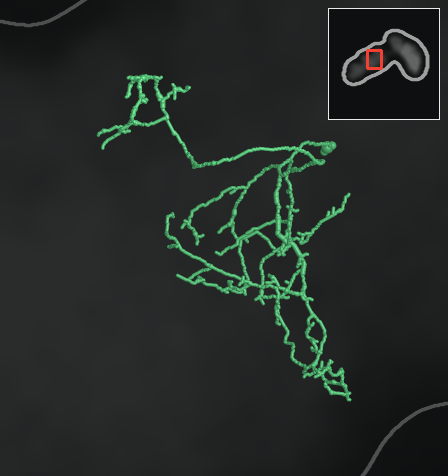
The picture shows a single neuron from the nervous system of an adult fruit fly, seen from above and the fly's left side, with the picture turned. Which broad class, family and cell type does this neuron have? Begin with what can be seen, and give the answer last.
It is in the nerve cord and does not reach the brain. Dozens of branch ends can be seen. Its broad class is nerve-cord intrinsic neuron. The family is hemilineage 06B. It is of cell type IN06B078.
